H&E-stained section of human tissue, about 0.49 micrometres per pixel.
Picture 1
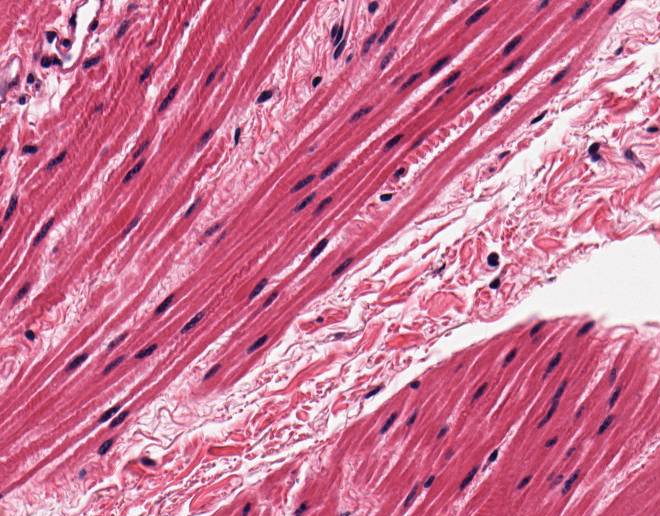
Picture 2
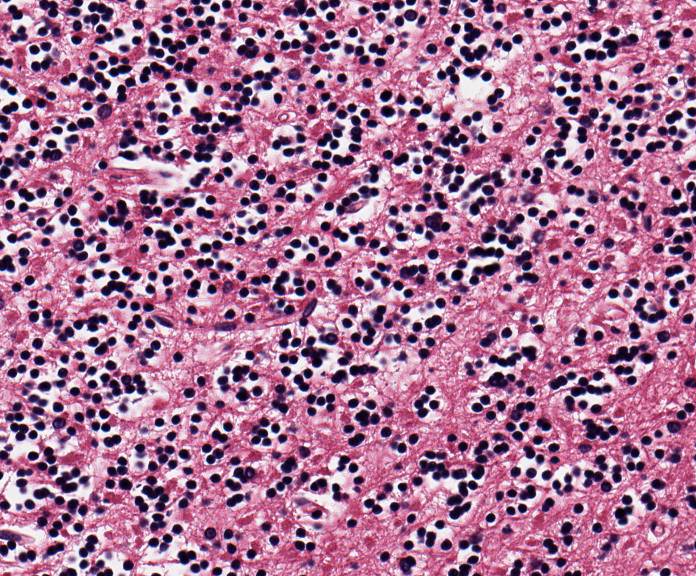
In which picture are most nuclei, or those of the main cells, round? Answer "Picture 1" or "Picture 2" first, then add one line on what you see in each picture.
Picture 2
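Picture 1: The muscle nuclei are dark purple and elongated along the length of the fibres.
Picture 2: Most nuclei are small, round and densely dark-staining, and they look closely alike in size and shape.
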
